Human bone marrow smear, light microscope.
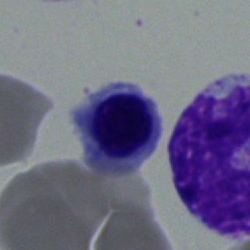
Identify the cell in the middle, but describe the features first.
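Looking at the nucleus first, the chromatin is dense and stains a very dark purple. Around it runs a pale blue rim of cytoplasm. I'd note that the rim is wider on the left and lower side than on the upper right. The outline isn't quite regular either; there's a small bulge at the upper left. This one is an erythroblast.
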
